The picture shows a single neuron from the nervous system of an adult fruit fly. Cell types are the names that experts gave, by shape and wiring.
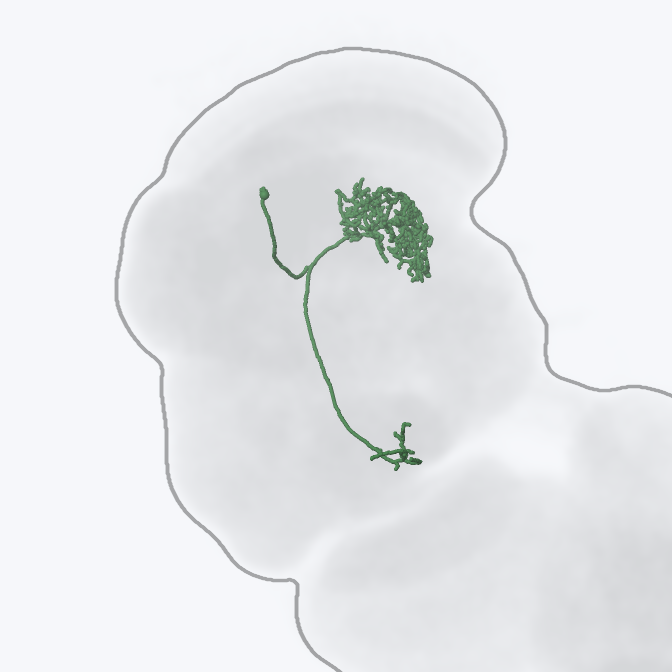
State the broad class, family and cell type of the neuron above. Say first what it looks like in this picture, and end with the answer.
The cell body is at the top of the picture. As drawn here it is taller than it is wide. It is a central-brain intrinsic neuron. The family is hemilineage VLPa2. Its cell type is CB4176.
